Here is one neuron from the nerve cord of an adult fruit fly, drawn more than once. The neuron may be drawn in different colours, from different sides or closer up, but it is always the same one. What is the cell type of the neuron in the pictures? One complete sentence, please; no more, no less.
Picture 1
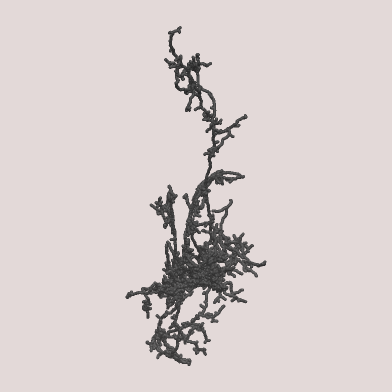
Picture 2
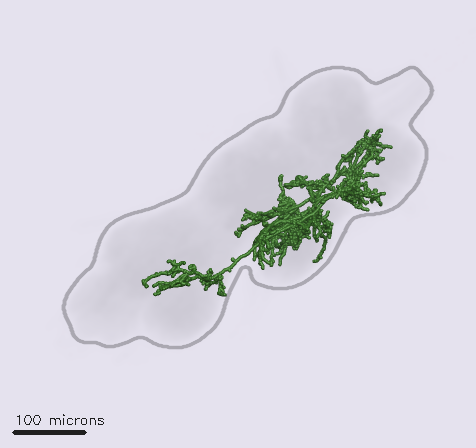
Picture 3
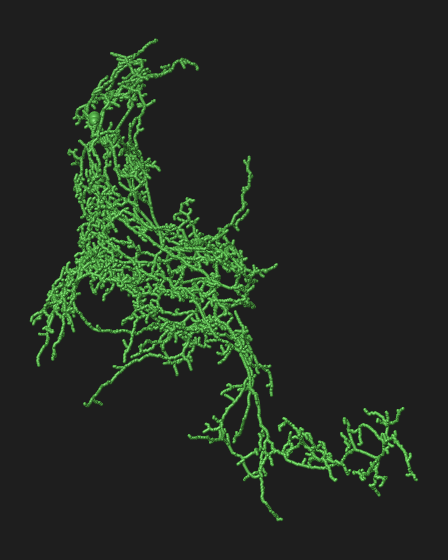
It is as IN10B003 that this neuron is typed.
